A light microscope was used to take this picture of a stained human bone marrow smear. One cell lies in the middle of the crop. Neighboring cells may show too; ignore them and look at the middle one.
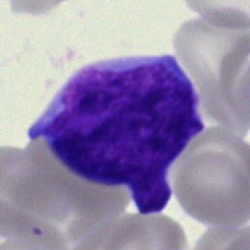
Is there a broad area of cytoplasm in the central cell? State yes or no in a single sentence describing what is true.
No, the cytoplasm is not plentiful; it forms only a thin rim.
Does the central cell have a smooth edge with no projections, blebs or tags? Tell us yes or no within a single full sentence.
No, what this cell has is a rough outline, not a smooth one.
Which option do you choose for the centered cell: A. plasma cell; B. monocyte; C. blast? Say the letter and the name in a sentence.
Since the cell in the middle is a blast, option C is correct.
